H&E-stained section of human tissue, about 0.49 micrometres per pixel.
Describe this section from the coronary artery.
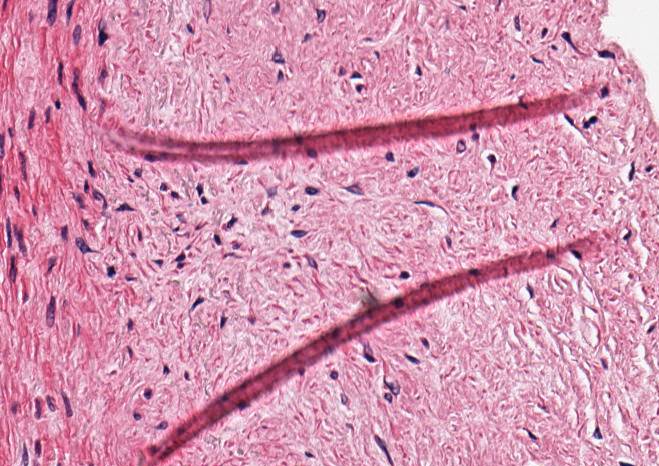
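Most of the field consists of a loose, finely wavy, pale pink fibrillary matrix. Strands are present, each carrying dark, elongated nuclei aligned lengthwise in single file. A denser, deeper pink band runs along the left edge; its elongated nuclei are oriented vertically. Epithelium, glands and fat cells are absent throughout the field.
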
